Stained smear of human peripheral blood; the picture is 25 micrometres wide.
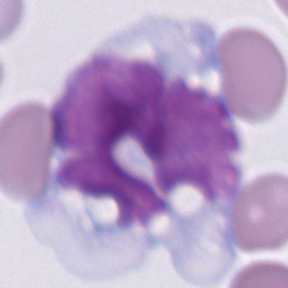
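Monocyte at the centre of a stained peripheral blood smear. Its nucleus is deeply folded, curving around a pale notch that lies just below the centre of the cell. Plentiful pale grey-blue cytoplasm forms a wide zone above and below the nucleus. Many clear, colourless vacuoles lie in that cytoplasm around the nucleus.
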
